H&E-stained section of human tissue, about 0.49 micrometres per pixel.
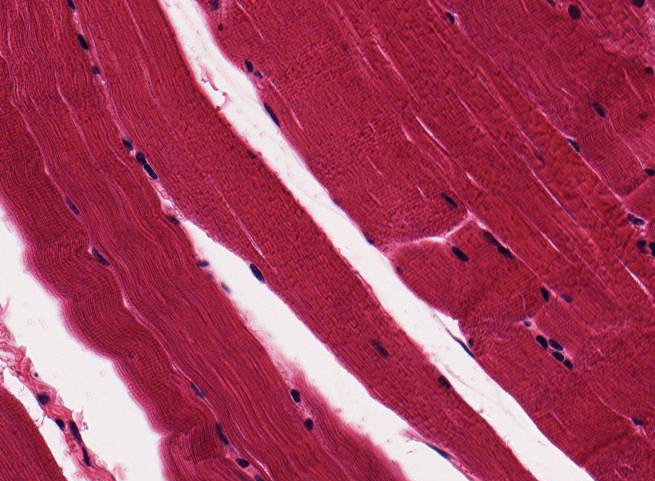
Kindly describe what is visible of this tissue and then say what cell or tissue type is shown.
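Diagonally across the whole field, from upper left to lower right, run long parallel muscle fibres. Many dark, elongated nuclei are strung out along each fibre, lying at its edge just beneath the surface. Eosin stains the fibre cytoplasm evenly and deeply red. This tissue is skeletal muscle.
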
